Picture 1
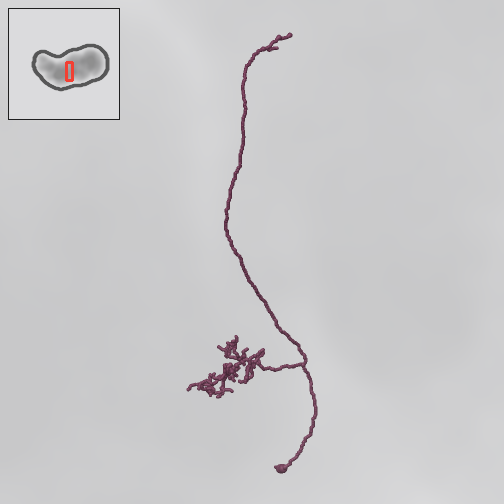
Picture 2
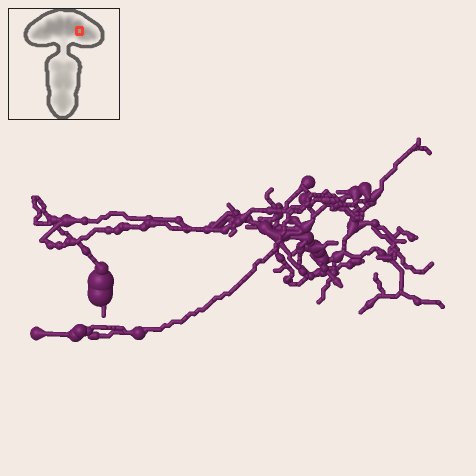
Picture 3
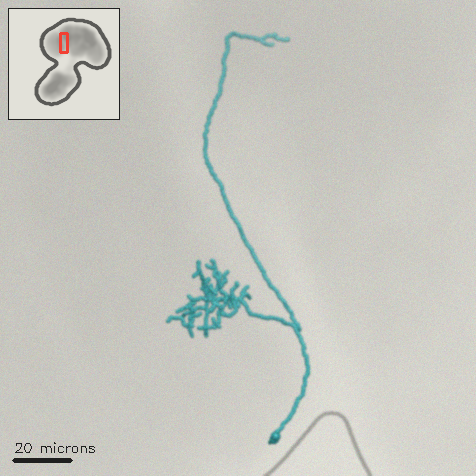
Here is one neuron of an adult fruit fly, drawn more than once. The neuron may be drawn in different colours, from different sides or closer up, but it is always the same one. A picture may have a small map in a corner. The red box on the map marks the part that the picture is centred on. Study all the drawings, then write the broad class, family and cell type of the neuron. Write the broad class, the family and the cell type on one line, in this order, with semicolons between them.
visual projection neuron; LoVP; LoVP13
